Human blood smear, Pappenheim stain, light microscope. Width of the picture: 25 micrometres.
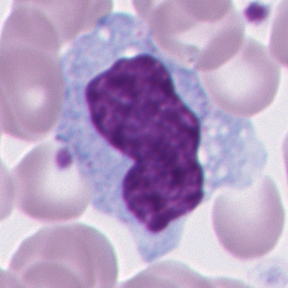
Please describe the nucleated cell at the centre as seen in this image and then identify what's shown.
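Irregular and angular, the cell outline carries blunt bulges along its edge. Its nucleus forms one continuous folded mass and is not divided into separate lobes; no nucleoli are seen. The cytoplasm shows only a faint, fine, dusty granularity, without coarse granules. The cell is a monocyte.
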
